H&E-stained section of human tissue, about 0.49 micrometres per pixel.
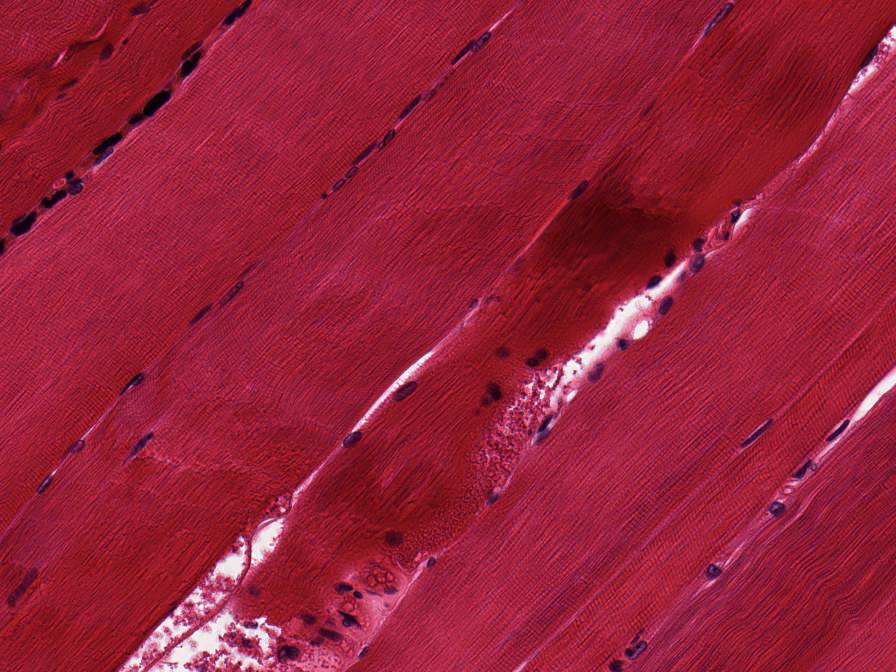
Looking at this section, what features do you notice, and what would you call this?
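Fine cross-striations run across the long axis of the fibres. No fibre branches within the field. The dark nuclei lie at the edges of the fibres, not in their centres, and are elongated, aligned with the fibres' length. This is skeletal muscle.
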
